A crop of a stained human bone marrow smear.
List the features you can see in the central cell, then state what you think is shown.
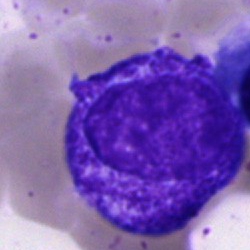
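Start with the shape: the outline is roughly round, and along its upper edge you can pick out small irregular blebs. Now look into the cytoplasm, which is mottled with many small pale spots. Then turn to the nucleus, where the chromatin is finely stippled rather than clumped. What you are looking at is a promyelocyte.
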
